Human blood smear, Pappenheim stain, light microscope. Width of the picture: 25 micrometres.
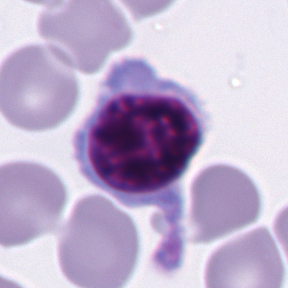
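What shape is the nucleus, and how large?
Round in outline, about 9 micrometres across.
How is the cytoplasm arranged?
It is pale greyish blue and forms a broader cap above the nucleus than along its left side, with a long narrow tail extending downward from the bottom of the cell.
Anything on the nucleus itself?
Small reddish-purple spots, scattered over it.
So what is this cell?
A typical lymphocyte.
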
